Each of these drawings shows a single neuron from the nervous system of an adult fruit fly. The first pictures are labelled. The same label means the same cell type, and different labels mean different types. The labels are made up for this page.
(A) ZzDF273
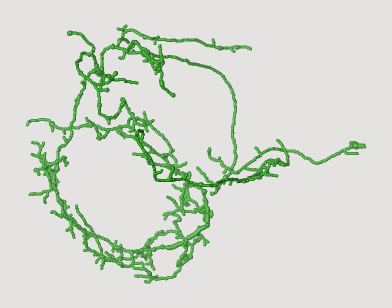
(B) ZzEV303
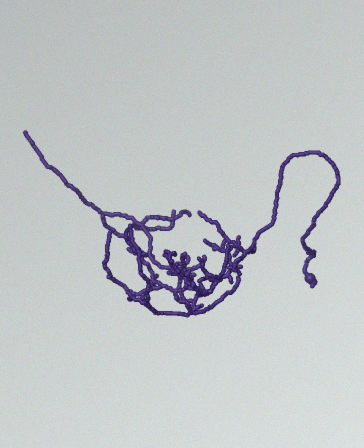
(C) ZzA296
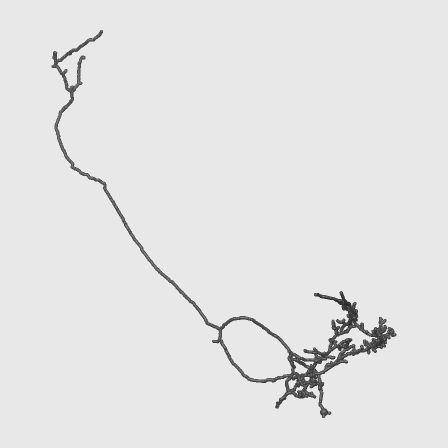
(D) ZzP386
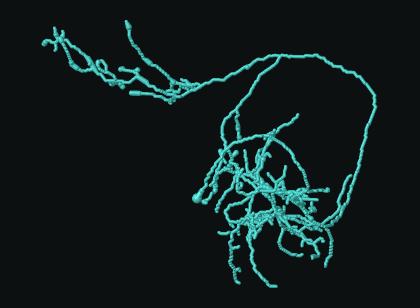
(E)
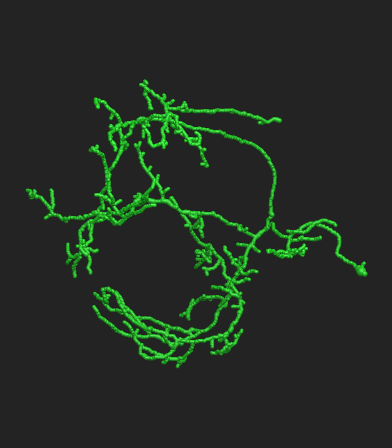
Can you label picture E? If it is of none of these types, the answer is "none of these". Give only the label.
ZzDF273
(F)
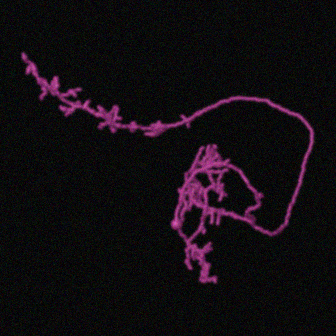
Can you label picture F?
ZzP386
